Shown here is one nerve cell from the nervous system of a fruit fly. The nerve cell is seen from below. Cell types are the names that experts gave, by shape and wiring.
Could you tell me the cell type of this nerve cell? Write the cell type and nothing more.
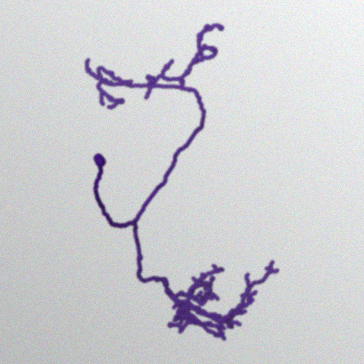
LC16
